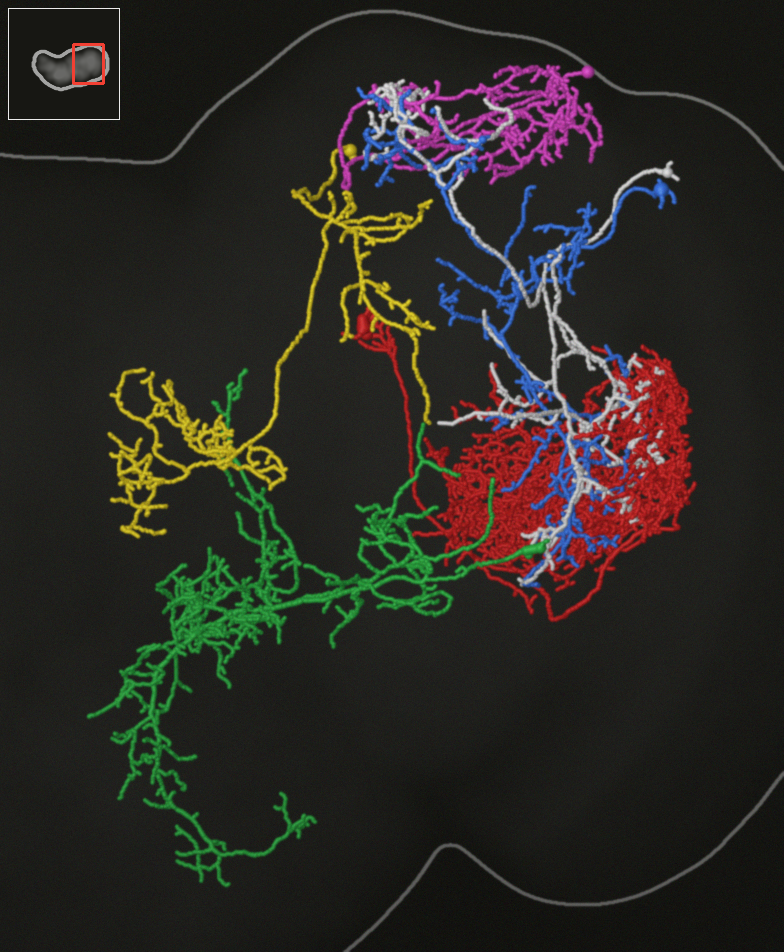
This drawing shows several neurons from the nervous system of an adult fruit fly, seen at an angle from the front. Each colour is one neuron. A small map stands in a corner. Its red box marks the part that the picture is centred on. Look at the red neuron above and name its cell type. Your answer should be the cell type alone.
AVLP537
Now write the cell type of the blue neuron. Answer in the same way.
AVLP027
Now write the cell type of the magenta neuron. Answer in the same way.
LHPV5h2_a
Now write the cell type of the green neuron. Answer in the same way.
LAL111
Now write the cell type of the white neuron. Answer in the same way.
AVLP026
